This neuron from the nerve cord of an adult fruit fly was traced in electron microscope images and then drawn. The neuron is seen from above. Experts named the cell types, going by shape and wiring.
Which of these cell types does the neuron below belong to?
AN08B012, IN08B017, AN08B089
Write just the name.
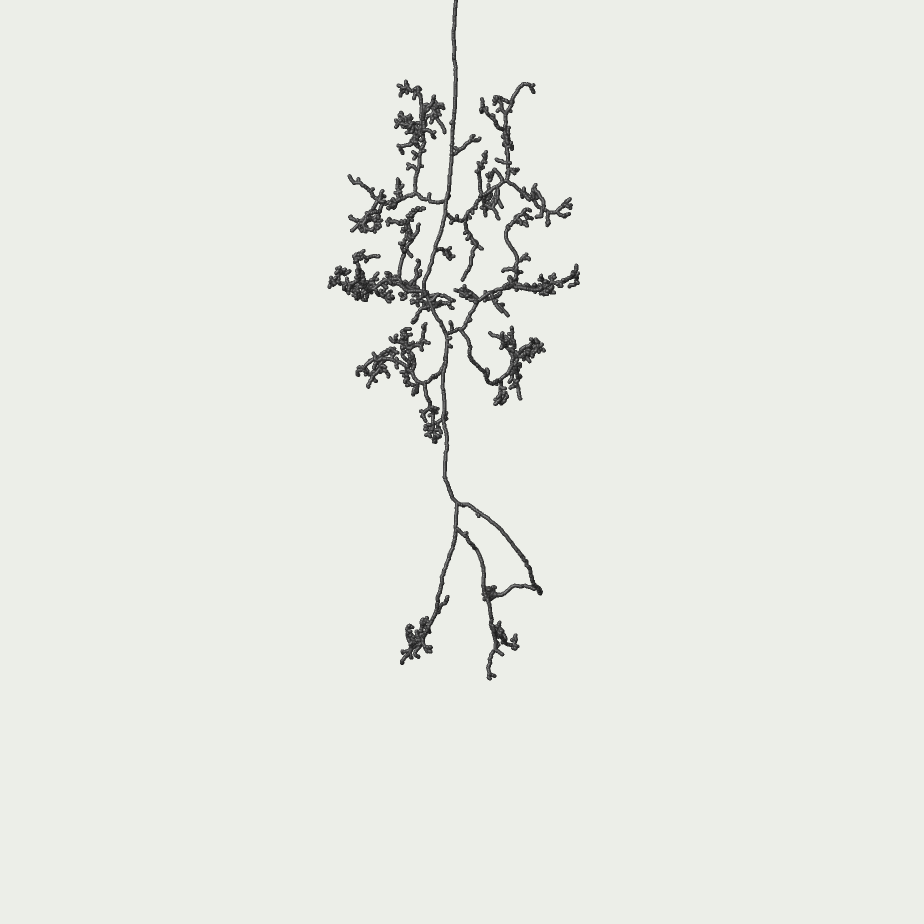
AN08B012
